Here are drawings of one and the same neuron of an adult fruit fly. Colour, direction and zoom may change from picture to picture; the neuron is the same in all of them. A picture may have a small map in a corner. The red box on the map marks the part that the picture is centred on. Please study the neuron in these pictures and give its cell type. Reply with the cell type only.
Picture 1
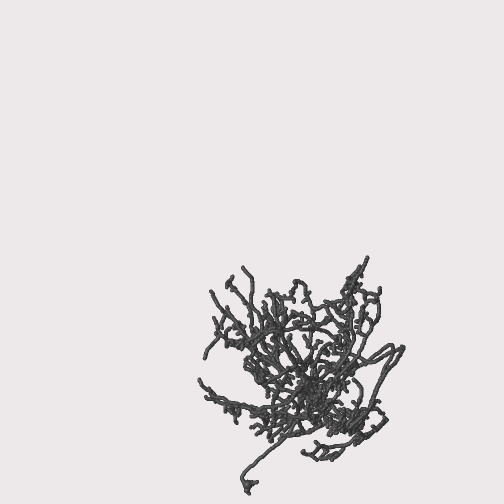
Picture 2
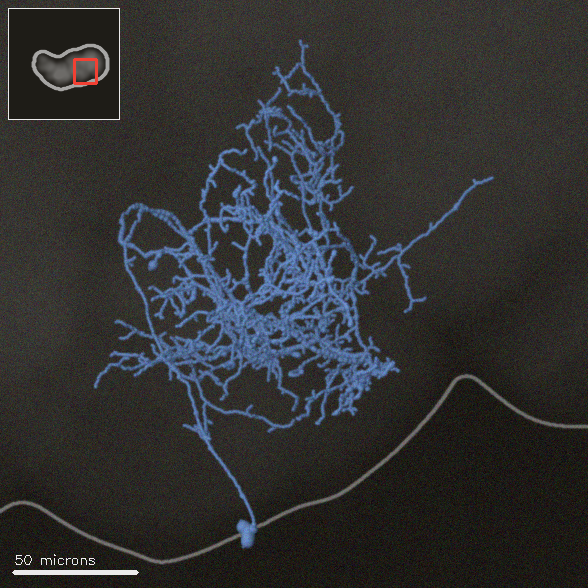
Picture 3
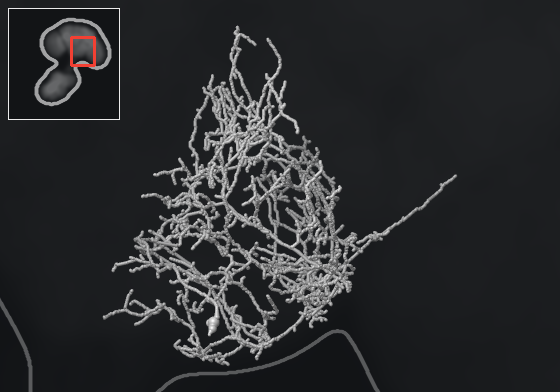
GNG514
